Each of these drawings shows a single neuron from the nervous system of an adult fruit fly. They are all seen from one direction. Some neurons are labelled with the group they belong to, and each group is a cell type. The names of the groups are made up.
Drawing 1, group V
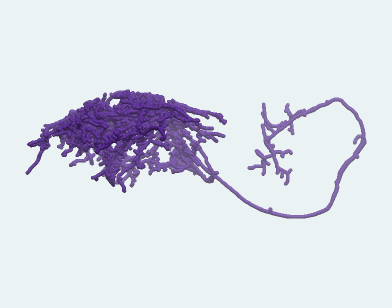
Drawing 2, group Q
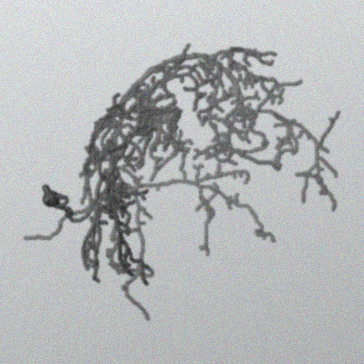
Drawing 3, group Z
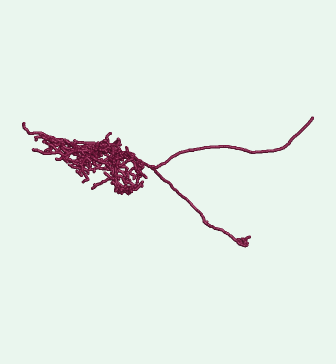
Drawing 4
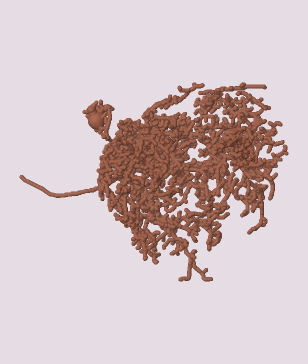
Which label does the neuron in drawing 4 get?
group Q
